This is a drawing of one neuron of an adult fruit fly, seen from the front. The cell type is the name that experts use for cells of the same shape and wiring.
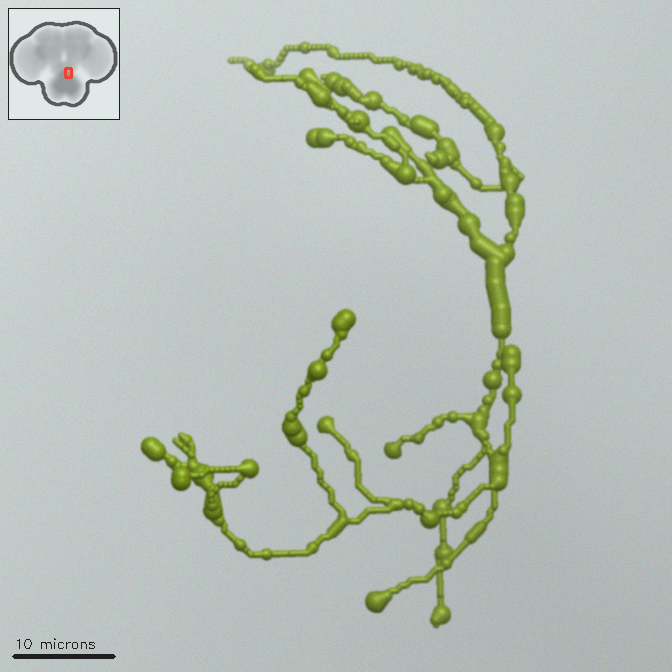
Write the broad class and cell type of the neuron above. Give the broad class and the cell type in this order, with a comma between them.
sensory neuron entering the nerve cord, SNxx19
